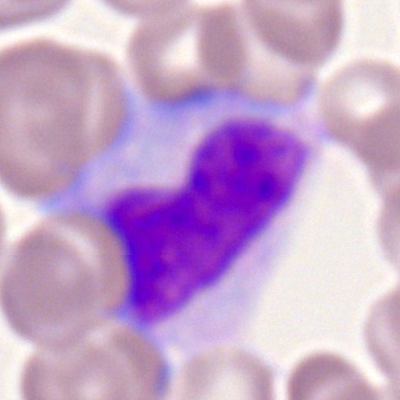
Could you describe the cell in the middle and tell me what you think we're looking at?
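Let me start with the nucleus: it's irregular in shape, with a notch on its upper edge. Along the upper margin, where it meets red cells, the cytoplasm stains a deeper blue. I can't make out any distinct granules there, and no vacuoles either. The cell in the middle is a monocyte.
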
